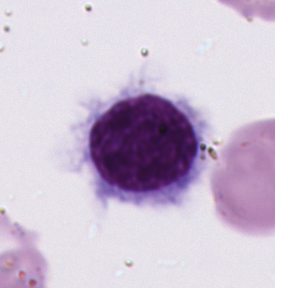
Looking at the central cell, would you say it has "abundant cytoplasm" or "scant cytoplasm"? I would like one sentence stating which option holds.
The cell's cytoplasm is limited to a narrow rim.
